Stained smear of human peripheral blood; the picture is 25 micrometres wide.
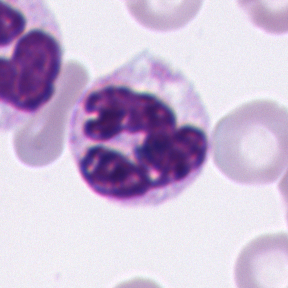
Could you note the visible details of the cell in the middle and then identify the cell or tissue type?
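See how the chromatin is dark purple and coarsely clumped. The cytoplasm is pale pinkish-lilac, and it forms a wider band above the nucleus than below it. It holds only fine, faint granules. This is a segmented neutrophil.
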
